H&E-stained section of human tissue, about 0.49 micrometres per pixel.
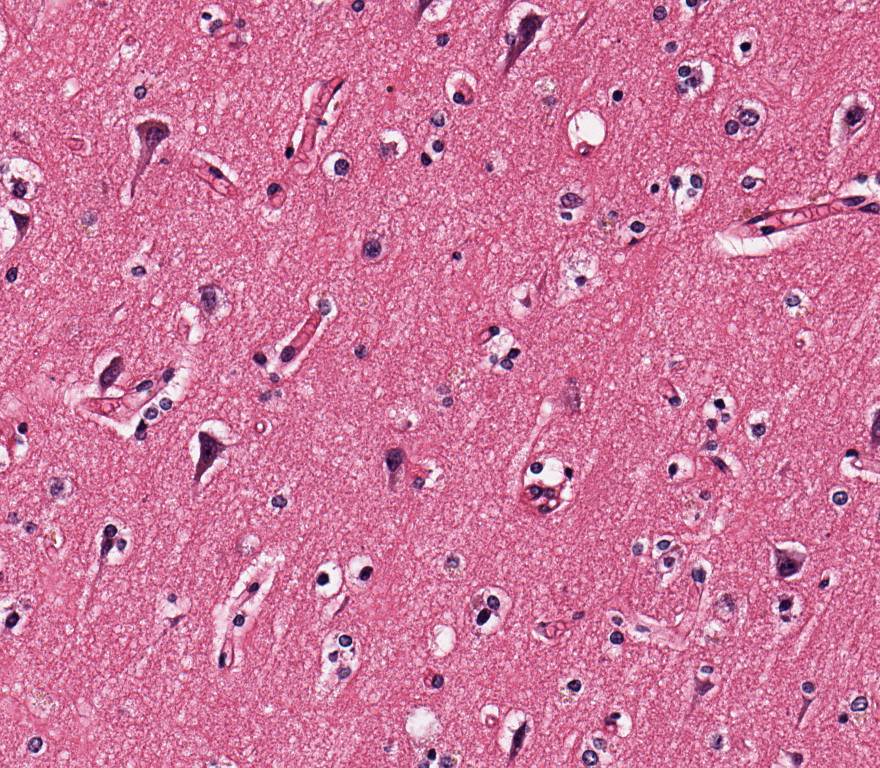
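Cerebral cortex: cells scattered fairly evenly through continuous pink background, without glands, tubules or epithelium. Larger cells: dark, shrunken, triangular bodies tapering to one long process. Most numerous nuclei: small, round, dark, often in twos or threes in clear spaces around larger bodies, as at centre.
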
